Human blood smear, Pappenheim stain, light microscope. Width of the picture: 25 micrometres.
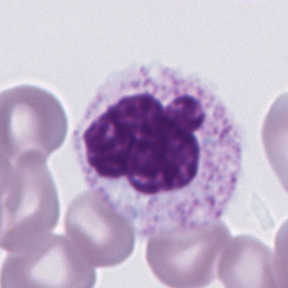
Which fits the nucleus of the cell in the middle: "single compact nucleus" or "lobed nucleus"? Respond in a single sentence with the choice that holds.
What this cell has is a nucleus split into lobes.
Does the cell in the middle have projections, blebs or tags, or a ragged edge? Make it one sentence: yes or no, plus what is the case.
No, a rough outline is not present, since the cell's edge is smooth.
